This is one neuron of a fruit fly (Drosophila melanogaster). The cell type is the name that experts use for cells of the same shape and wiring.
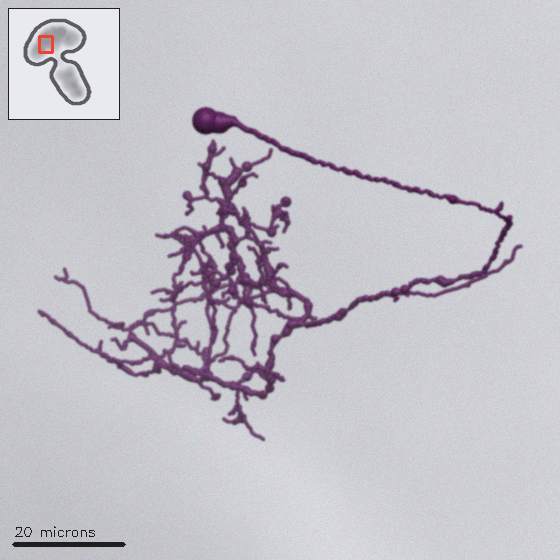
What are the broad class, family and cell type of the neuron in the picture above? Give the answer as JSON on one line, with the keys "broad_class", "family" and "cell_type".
{"broad_class": "central-brain intrinsic neuron", "family": "hemilineage MD3", "cell_type": "WED204"}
